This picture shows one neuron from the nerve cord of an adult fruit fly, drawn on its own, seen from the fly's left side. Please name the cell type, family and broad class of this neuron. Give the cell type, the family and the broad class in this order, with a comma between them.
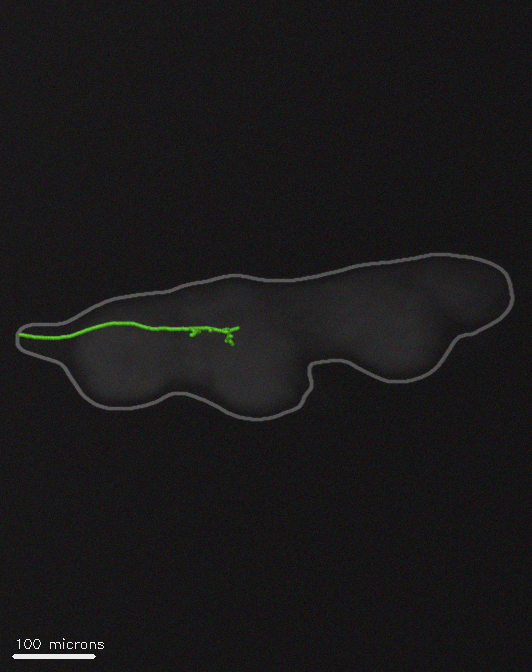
DNg106, hemilineage MX3, descending neuron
